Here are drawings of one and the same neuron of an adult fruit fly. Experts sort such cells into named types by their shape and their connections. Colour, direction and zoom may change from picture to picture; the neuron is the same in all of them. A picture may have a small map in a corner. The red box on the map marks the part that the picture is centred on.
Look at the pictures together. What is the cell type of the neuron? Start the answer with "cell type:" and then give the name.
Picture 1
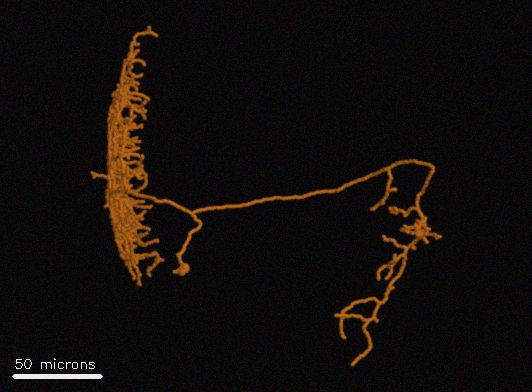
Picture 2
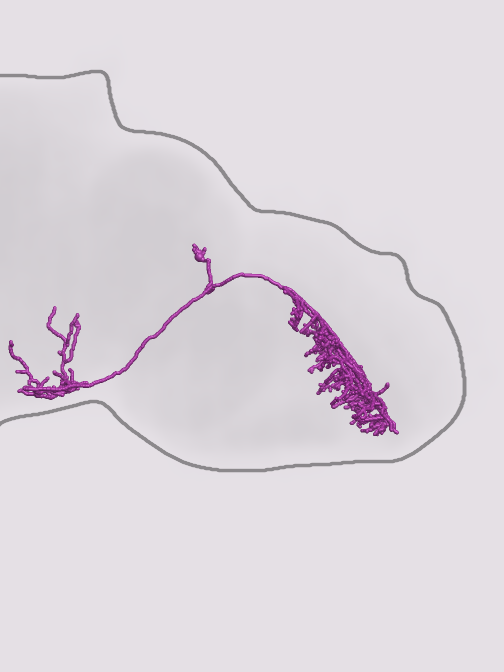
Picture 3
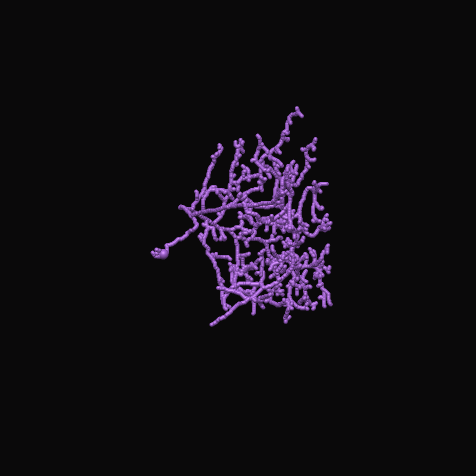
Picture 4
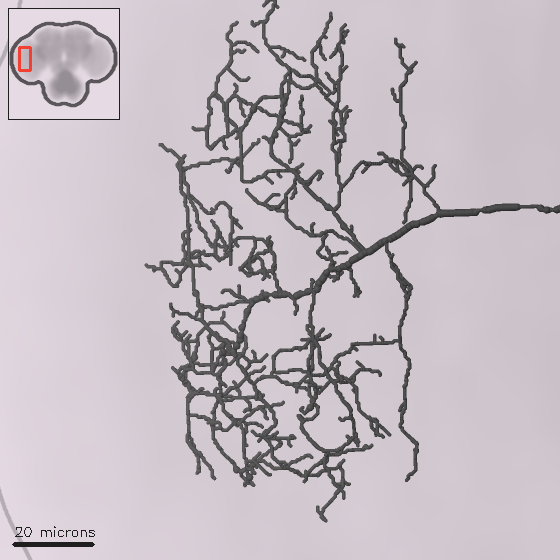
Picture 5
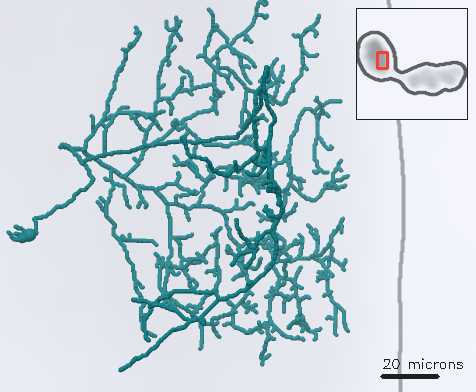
cell type: MeVP60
